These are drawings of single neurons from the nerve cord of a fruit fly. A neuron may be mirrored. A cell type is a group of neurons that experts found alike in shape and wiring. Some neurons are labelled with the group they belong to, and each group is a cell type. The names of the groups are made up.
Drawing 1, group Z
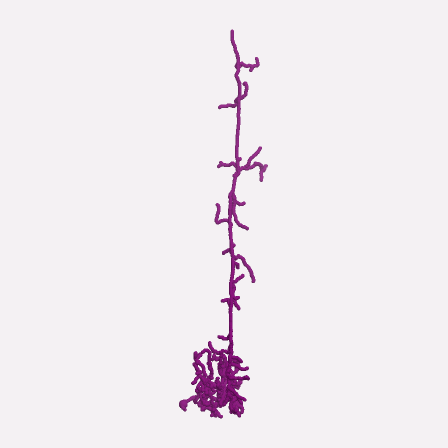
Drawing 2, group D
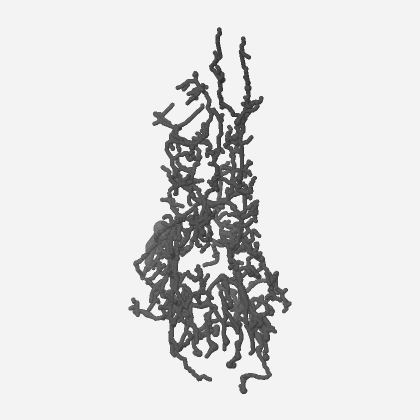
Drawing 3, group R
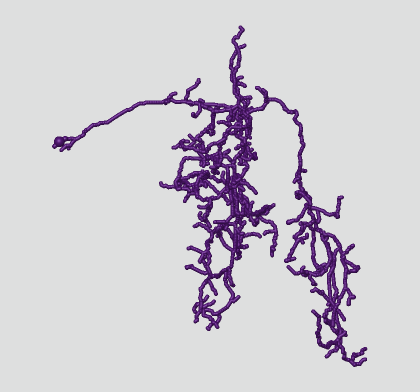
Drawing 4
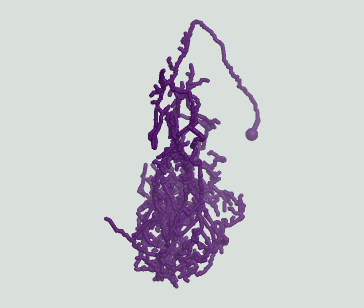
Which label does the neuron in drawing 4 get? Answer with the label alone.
group D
